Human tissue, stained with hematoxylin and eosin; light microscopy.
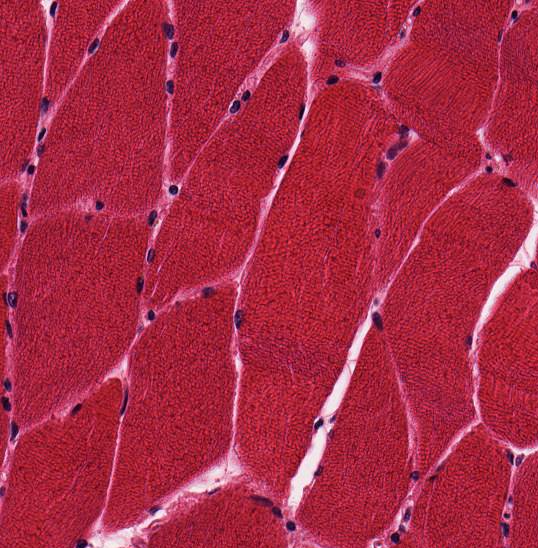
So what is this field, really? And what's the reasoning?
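This field, I'd say, is mainly skeletal muscle. The nuclei decide it for me: dark and flattened, they lie at the edges of the fibres rather than within them.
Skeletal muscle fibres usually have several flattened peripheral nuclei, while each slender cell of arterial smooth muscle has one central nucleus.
The fibre cytoplasm is deeply and evenly eosinophilic, with a fine stippled texture. The fibres look broadly similar in size, with no groups of small angular ones. Narrow white clefts separate some fibres, most visibly in the lower middle and right.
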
